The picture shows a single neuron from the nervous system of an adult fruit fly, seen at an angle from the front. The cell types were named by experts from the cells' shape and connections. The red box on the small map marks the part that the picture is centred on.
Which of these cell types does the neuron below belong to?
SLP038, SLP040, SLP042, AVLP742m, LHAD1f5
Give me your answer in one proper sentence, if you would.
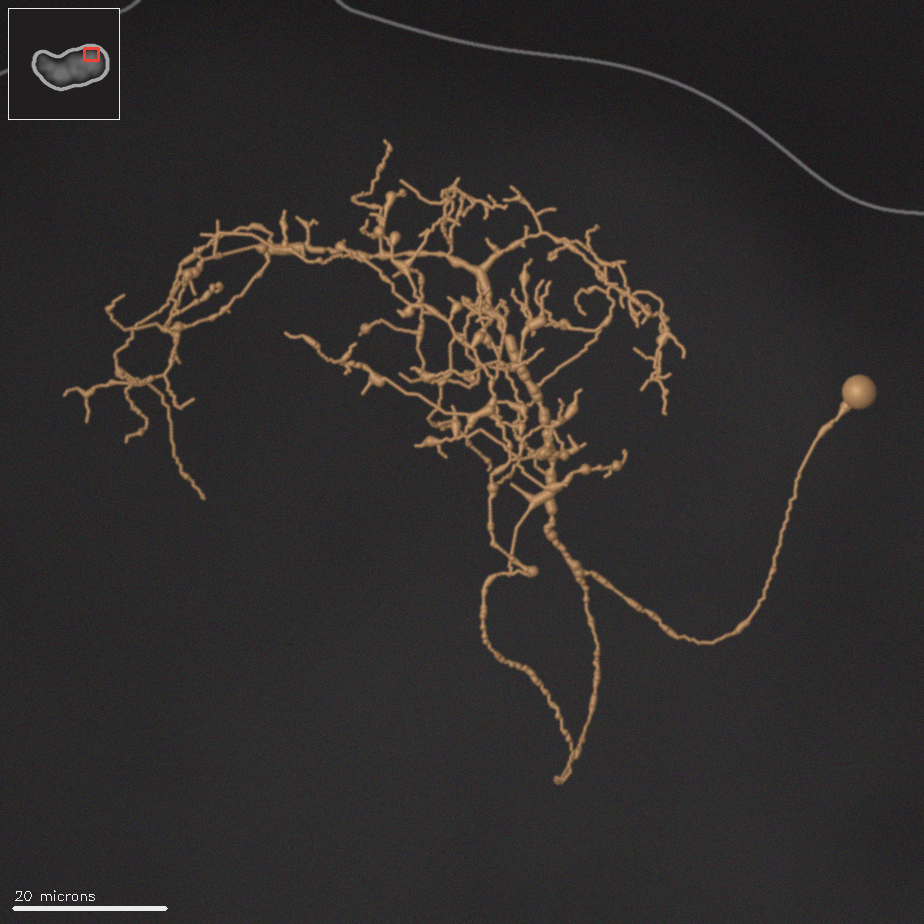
It is to cell type SLP038 that the neuron belongs.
